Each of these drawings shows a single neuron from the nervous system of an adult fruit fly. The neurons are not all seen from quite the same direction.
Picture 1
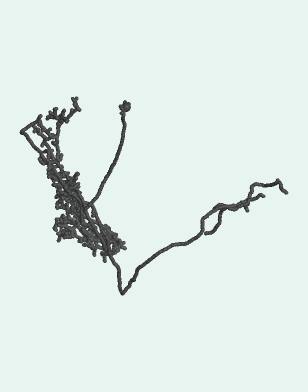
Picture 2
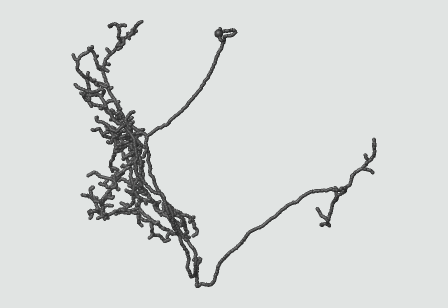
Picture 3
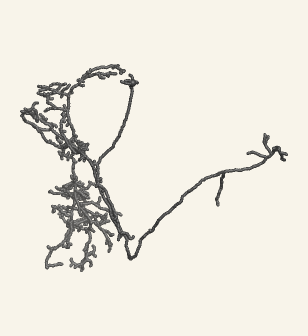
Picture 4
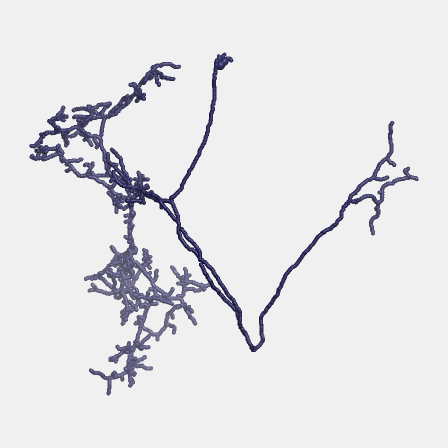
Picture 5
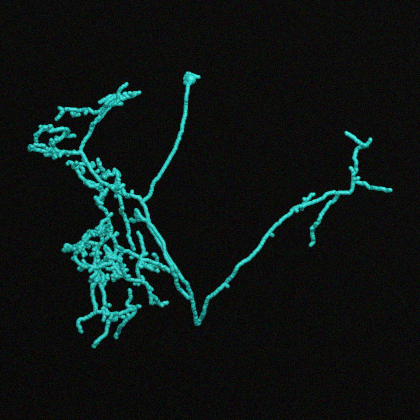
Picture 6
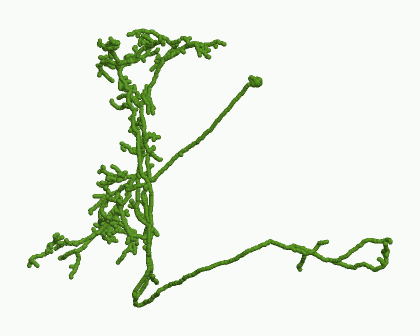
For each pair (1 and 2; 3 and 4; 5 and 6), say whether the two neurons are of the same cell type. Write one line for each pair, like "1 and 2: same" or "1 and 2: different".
1 and 2: same
3 and 4: same
5 and 6: same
